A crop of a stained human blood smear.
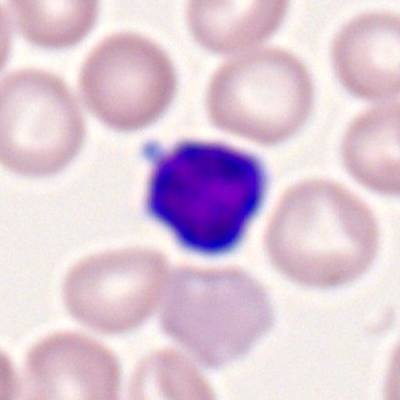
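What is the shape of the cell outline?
Irregular and somewhat angular rather than smoothly round, with a small pale blue bleb at the upper-left edge.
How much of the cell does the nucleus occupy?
Nearly the whole cell.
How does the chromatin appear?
Dense and dark purple, with a few slightly paler patches.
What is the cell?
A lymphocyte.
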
